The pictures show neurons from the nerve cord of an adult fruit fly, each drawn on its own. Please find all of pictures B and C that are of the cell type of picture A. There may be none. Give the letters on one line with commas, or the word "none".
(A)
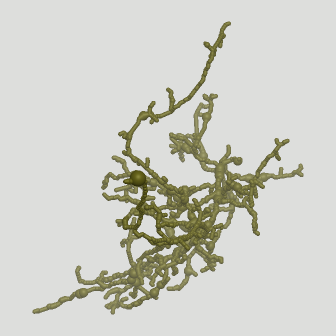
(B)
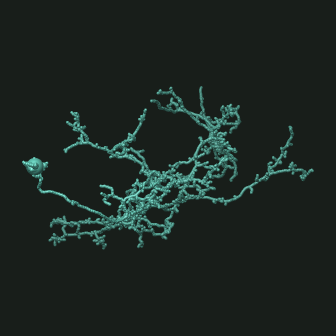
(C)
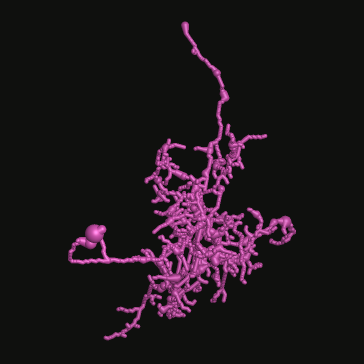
B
